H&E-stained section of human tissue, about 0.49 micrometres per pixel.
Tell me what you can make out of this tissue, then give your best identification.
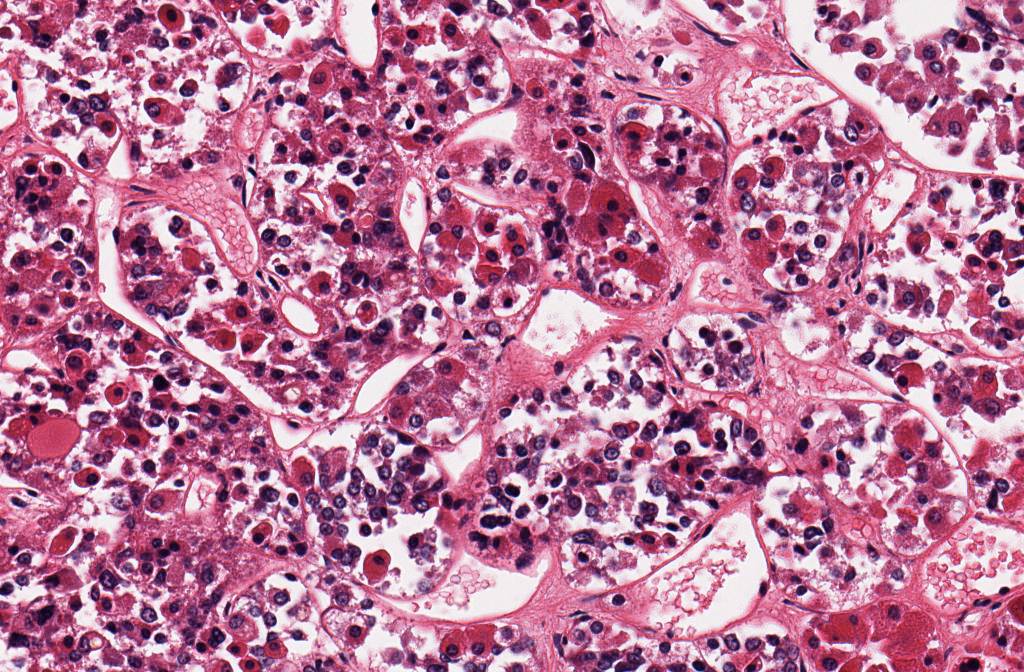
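Throughout the field, cells are arranged in rounded nests separated by thin septa. These septa are delicate pink strands rather than broad collagen bands. Within the nests, cells with intensely red cytoplasm are scattered among more numerous cells with paler cytoplasm. At the left edge, below the middle, lies a single round, homogeneous pink globule. The tissue is pituitary.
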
